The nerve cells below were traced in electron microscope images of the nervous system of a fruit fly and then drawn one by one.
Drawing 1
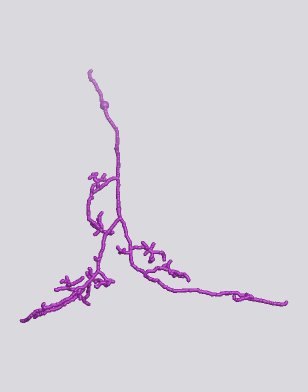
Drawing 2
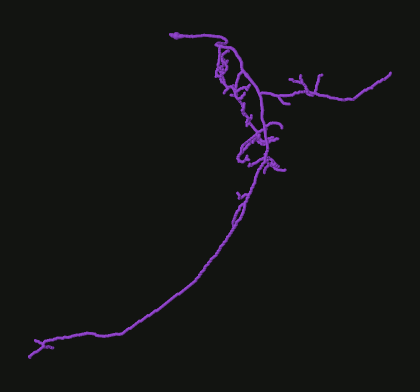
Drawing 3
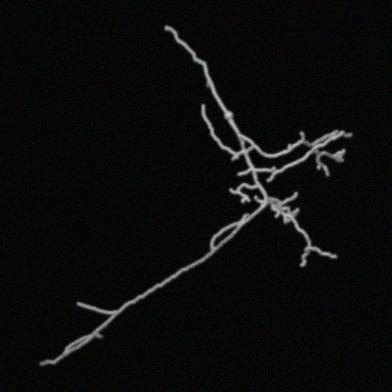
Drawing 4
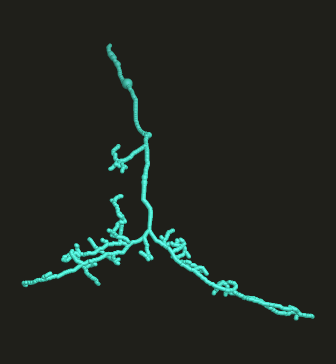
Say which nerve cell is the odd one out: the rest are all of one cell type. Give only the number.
3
